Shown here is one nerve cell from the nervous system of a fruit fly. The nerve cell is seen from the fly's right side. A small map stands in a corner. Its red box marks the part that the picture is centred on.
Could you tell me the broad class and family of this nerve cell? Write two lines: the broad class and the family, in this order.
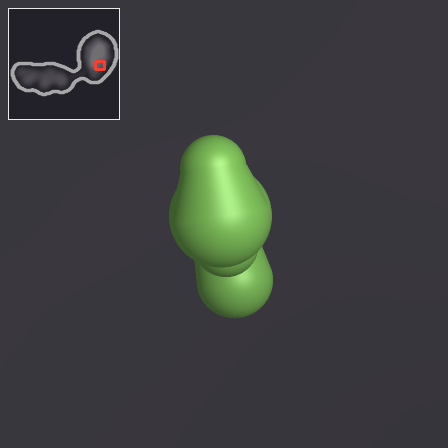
photoreceptor or other optic-lobe sensory neuron
class visual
